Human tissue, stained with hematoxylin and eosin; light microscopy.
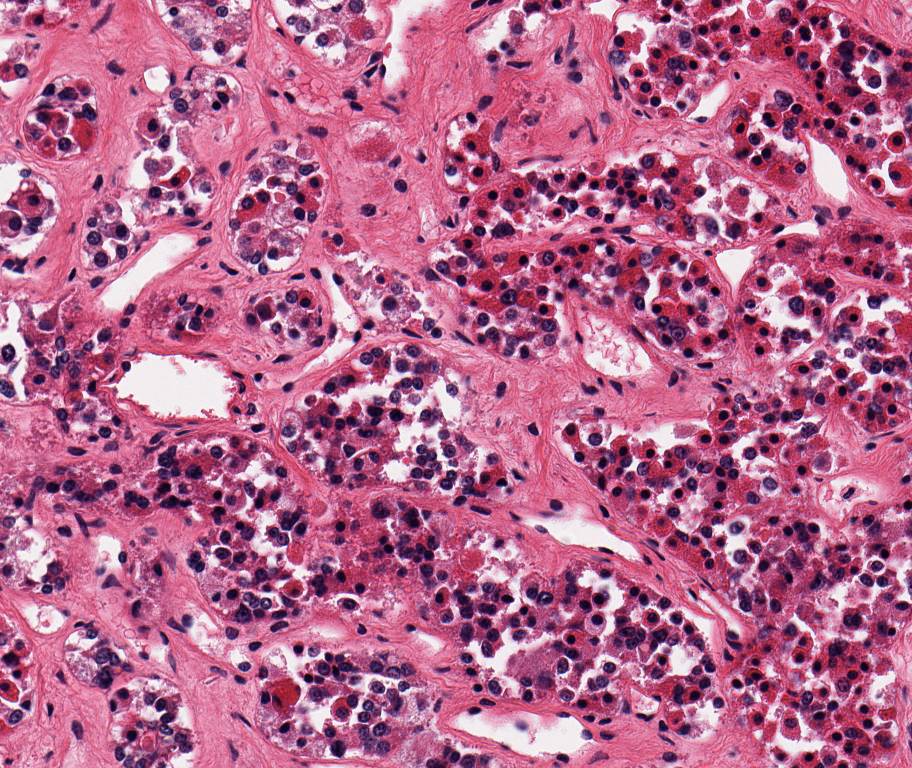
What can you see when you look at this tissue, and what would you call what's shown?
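Rounded cell nests, pink fibrous septa between, throughout field. Upper left: small rounded nests; lower half and right: larger, more confluent groups. Nuclei mostly small, round, dark. Many cells bright red and granular, others pale and vacuolated. Pituitary.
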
